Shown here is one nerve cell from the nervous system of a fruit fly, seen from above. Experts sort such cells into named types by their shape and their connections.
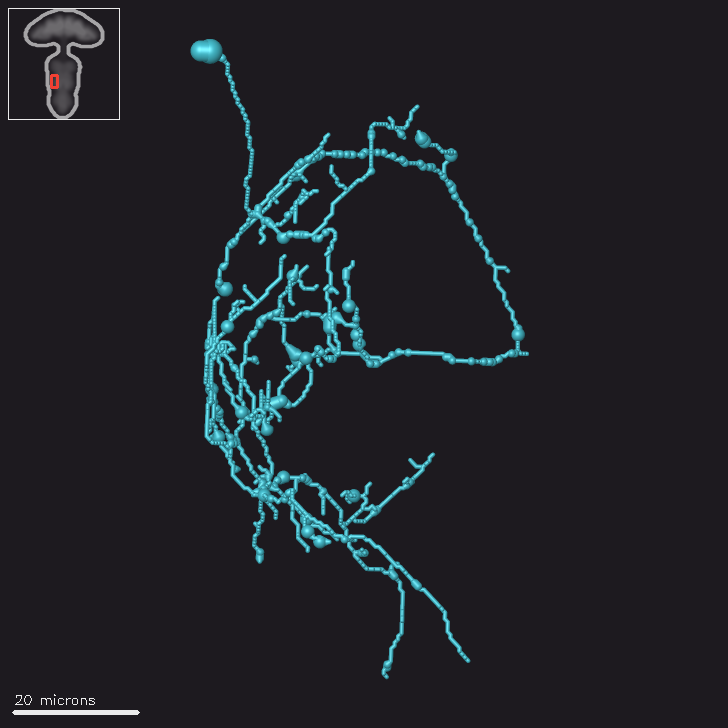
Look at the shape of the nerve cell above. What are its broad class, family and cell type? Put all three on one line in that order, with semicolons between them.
nerve-cord intrinsic neuron; hemilineage 09A; IN09A079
